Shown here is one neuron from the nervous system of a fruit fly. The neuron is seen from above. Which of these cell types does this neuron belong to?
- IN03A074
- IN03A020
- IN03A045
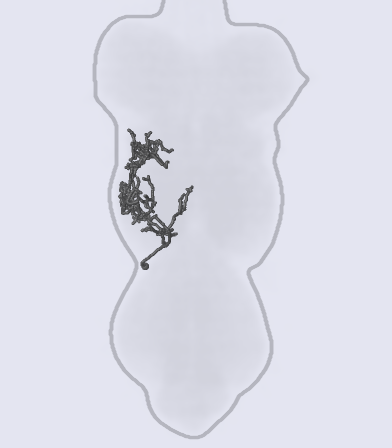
IN03A045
